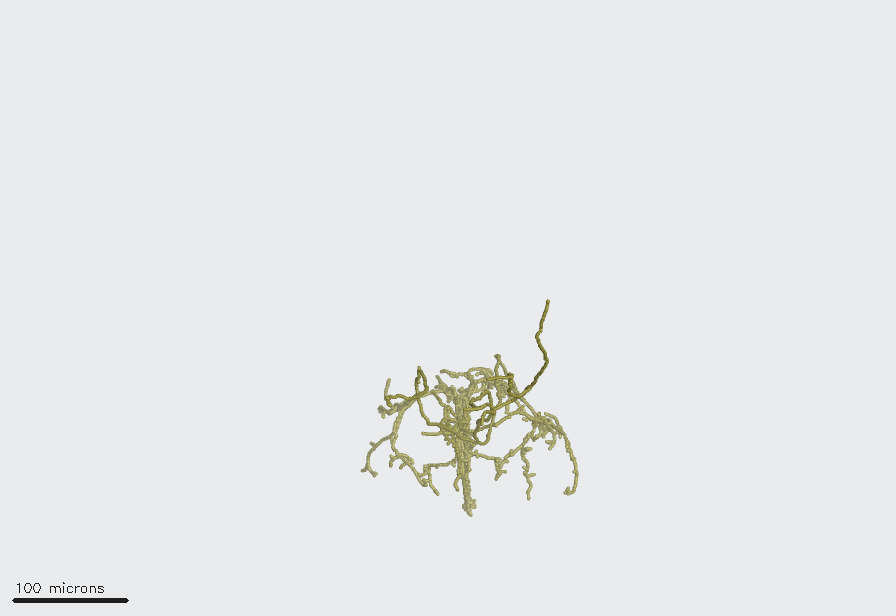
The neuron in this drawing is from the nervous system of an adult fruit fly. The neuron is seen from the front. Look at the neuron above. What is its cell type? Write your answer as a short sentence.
The cell type is EA00B007.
